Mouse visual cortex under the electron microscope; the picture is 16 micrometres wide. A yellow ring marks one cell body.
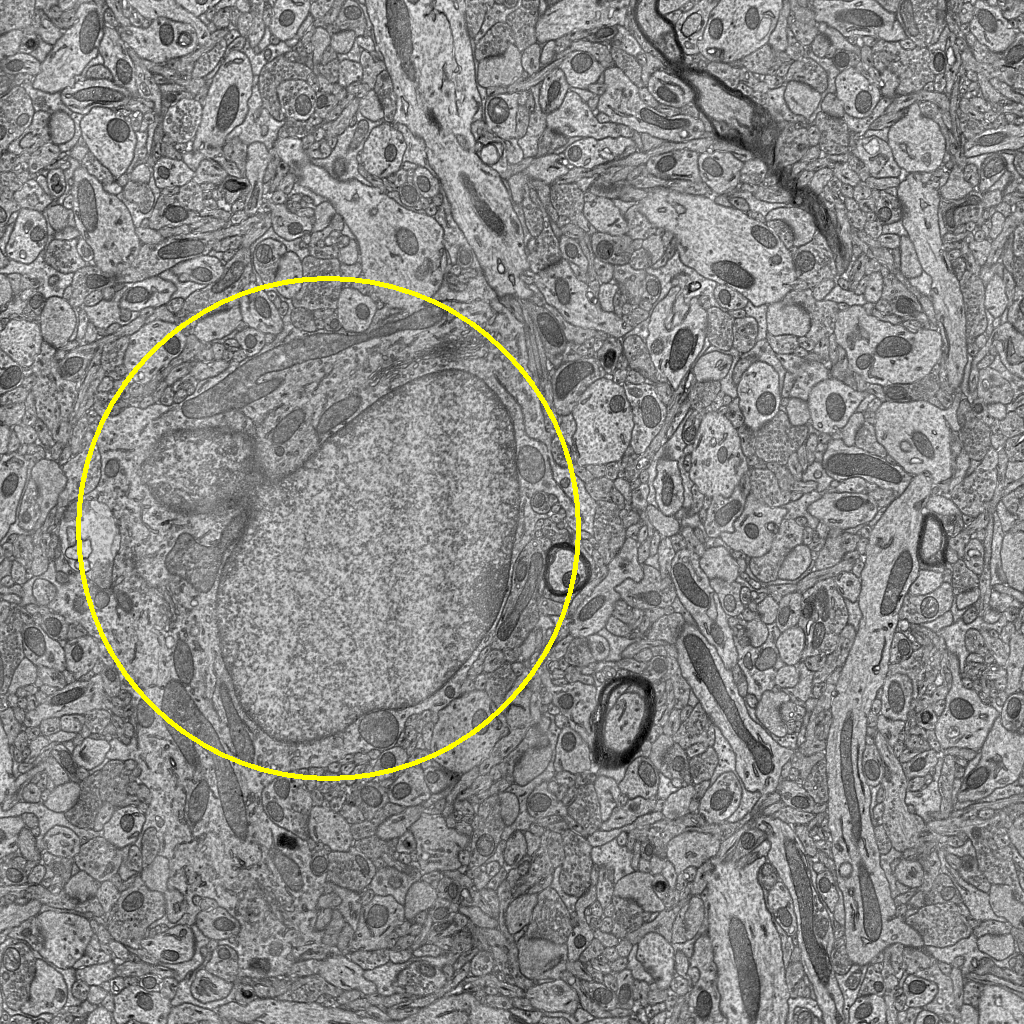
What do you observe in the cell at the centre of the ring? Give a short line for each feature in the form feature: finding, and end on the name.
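Nucleus: large oval filling most of the cell body profile
Nuclear outline: smooth apart from one deep notch at upper left
Chromatin: pale, finely dispersed, no large dark clumps
Mitochondria: elongated, in the wider cytoplasmic band above the nucleus
Cell type: astrocyte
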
